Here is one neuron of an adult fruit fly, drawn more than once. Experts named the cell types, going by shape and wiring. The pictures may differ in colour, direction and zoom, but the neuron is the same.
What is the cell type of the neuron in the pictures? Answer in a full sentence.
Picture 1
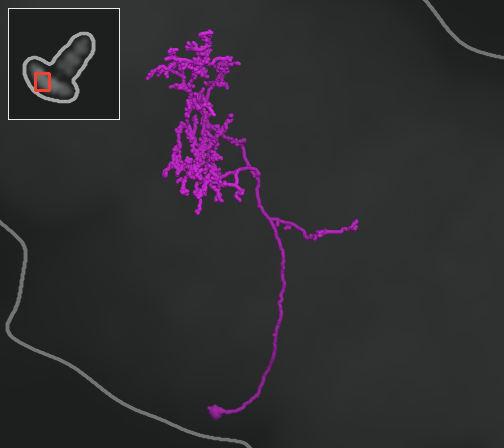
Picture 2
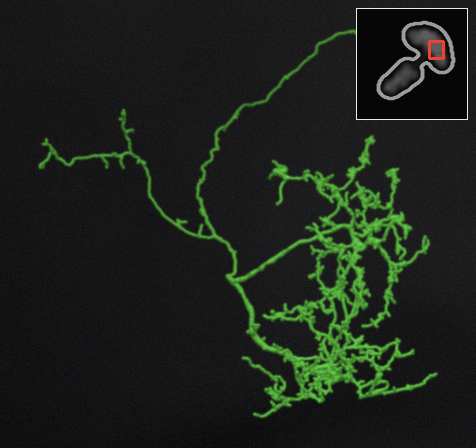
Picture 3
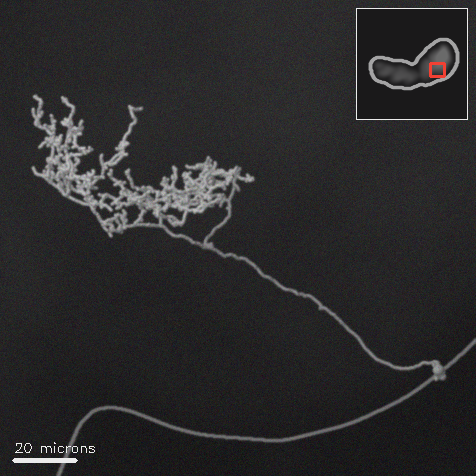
The cell type is WED204.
